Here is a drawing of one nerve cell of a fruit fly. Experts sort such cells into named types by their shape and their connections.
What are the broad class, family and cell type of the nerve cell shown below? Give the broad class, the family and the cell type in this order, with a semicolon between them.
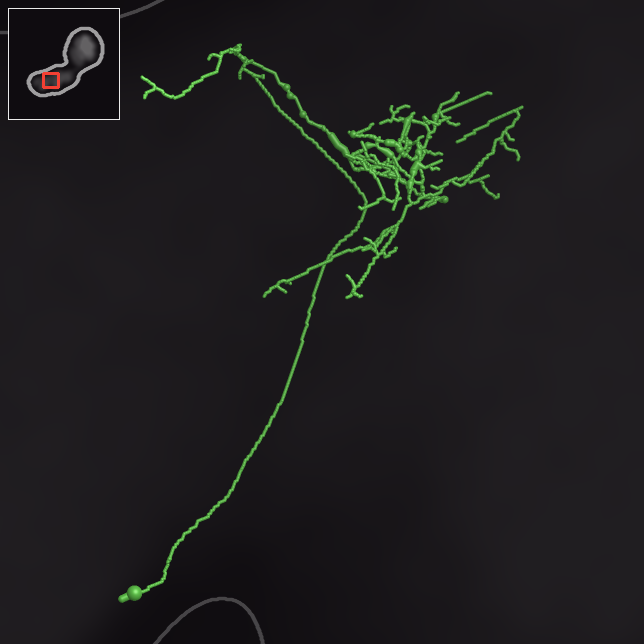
nerve-cord intrinsic neuron; hemilineage 02A; IN02A065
